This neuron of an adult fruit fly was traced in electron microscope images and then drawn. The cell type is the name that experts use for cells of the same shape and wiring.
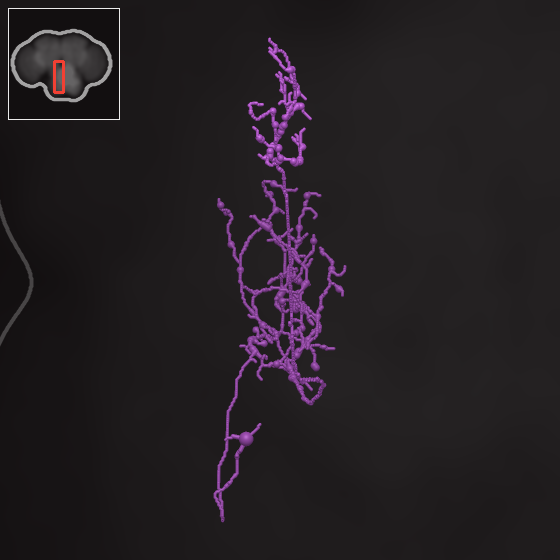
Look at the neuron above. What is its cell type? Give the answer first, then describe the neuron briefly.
The cell type is AN16B112. It is an ascending neuron. Its cell body lies at the bottom of the picture. The picture shows dozens of branch ends.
